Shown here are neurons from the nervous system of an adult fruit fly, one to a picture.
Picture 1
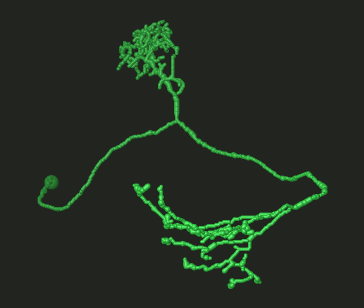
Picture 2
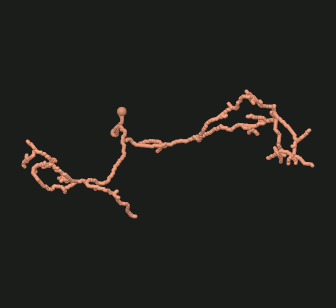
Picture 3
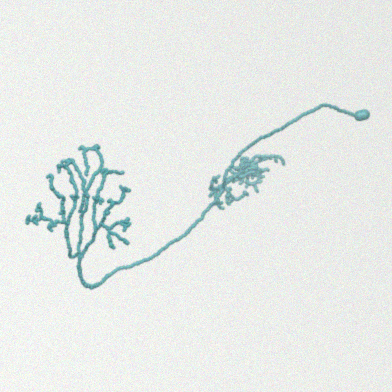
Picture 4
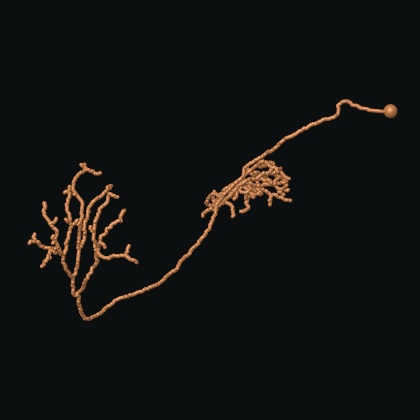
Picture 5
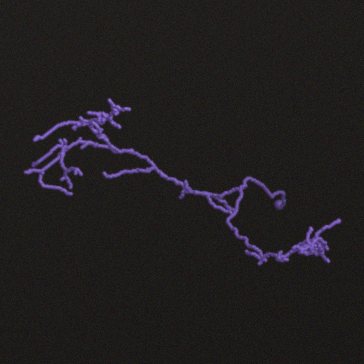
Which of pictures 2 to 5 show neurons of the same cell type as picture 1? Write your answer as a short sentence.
Picture 3 and picture 4 are of the same cell type.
